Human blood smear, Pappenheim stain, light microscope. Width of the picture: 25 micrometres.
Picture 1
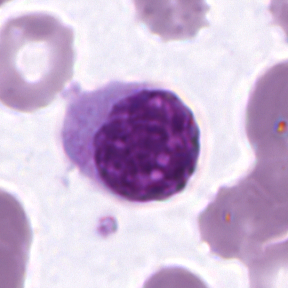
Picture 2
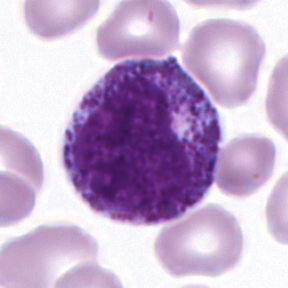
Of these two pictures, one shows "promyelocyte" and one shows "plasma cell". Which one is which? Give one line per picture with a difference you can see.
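Picture 1 – plasma cell. No granules can be seen in the cytoplasm.
Picture 2 – promyelocyte. Coarse dark purple granules are spread over the whole cell.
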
